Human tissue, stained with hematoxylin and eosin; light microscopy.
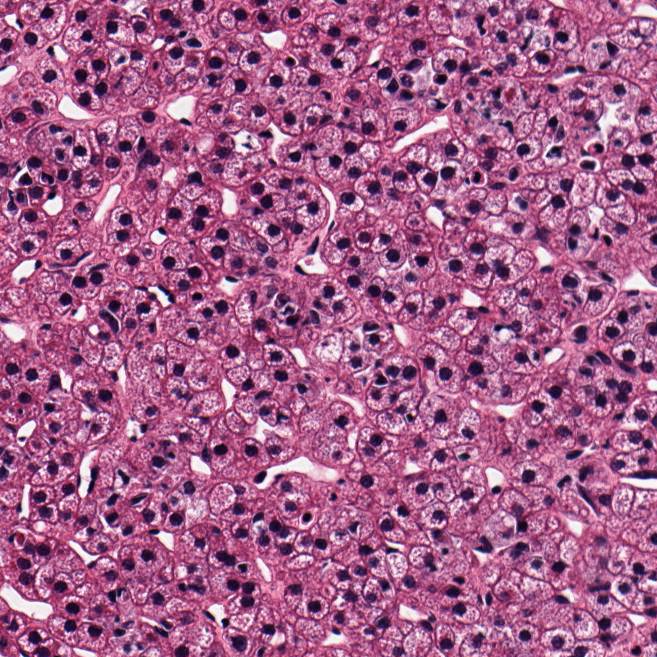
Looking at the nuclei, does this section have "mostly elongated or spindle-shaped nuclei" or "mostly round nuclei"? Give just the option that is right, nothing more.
Mostly round nuclei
